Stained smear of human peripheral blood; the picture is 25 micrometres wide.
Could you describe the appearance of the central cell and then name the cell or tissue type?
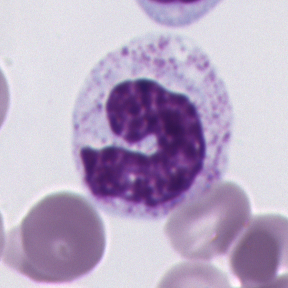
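Starting with the outline, I see a round to slightly oval cell with a smooth edge. The nucleus is a thick curved band, bent into a C, and the opening of that C faces to the left. Its chromatin looks dark purple and coarsely clumped. So this is a band neutrophil.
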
